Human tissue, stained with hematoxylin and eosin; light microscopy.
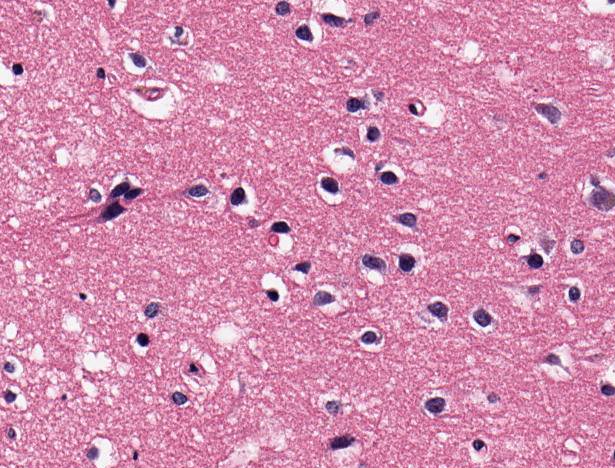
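Cerebral cortex, haematoxylin and eosin stained section. Cells scattered singly across the whole field, forming no glands, tubules or sheets. Background a pink, finely granular and fibrillary meshwork, not collagen bundles. Many nuclei inside a clear, empty-looking halo separating them from the background. Left edge, mid-height: small cluster of elongated dark nuclei along a thin pink strand.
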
